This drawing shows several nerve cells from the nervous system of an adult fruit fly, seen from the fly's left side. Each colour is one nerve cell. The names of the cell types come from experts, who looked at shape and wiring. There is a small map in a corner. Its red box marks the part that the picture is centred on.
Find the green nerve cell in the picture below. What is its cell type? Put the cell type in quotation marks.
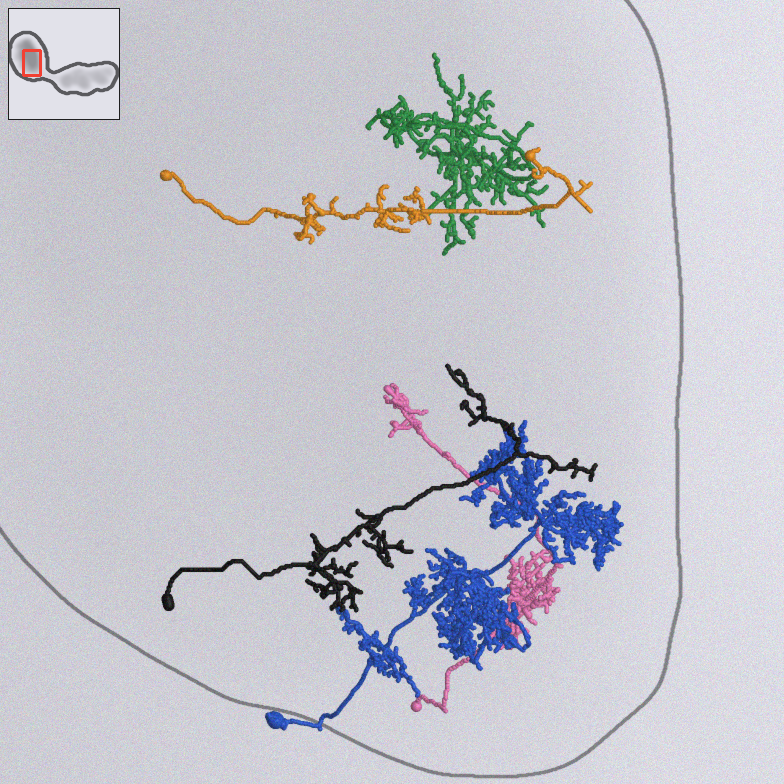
"Tm16"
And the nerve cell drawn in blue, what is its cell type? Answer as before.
"TmY15"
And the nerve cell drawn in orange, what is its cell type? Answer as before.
"TmY18"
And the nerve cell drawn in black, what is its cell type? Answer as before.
"TmY13"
